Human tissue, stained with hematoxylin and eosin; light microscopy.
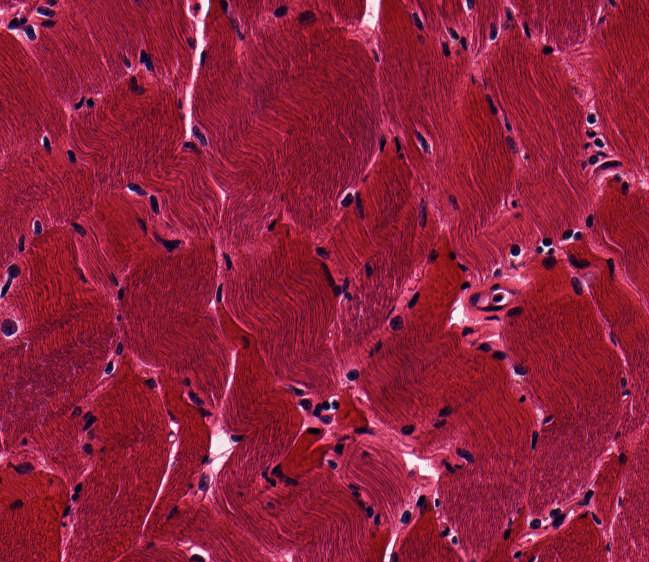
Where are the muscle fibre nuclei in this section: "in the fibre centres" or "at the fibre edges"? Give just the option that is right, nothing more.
At the fibre edges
